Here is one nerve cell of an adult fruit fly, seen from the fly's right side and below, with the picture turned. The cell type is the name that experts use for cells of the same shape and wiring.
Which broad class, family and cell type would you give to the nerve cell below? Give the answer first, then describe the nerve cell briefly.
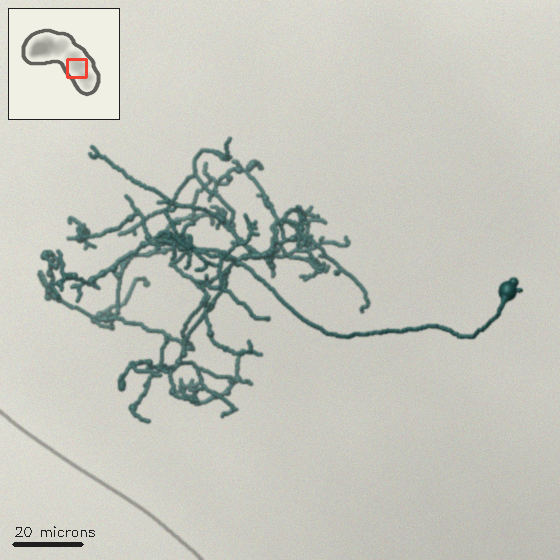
This is a nerve-cord intrinsic neuron. Its family is hemilineage 12A. It is of cell type IN12A057_b. From left to right in the picture it spans about 140 microns. The picture shows dozens of branch ends.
